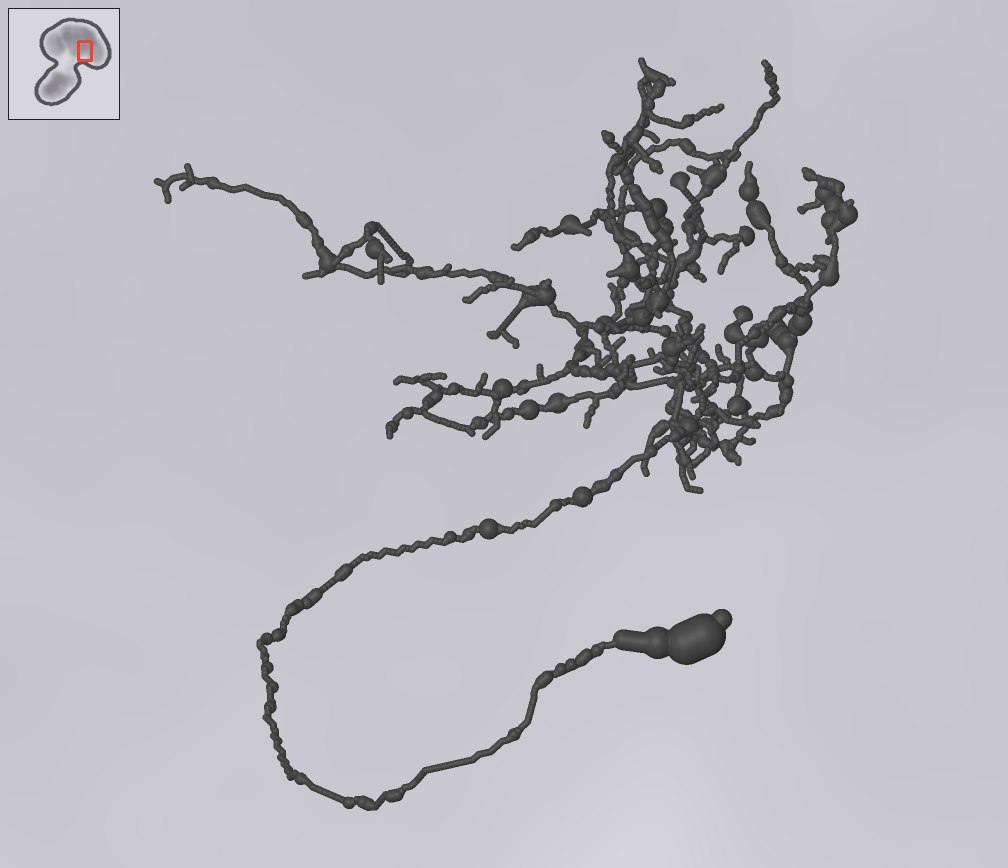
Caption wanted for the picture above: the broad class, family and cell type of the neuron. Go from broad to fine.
central-brain intrinsic neuron; hemilineage MX3; CB3745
